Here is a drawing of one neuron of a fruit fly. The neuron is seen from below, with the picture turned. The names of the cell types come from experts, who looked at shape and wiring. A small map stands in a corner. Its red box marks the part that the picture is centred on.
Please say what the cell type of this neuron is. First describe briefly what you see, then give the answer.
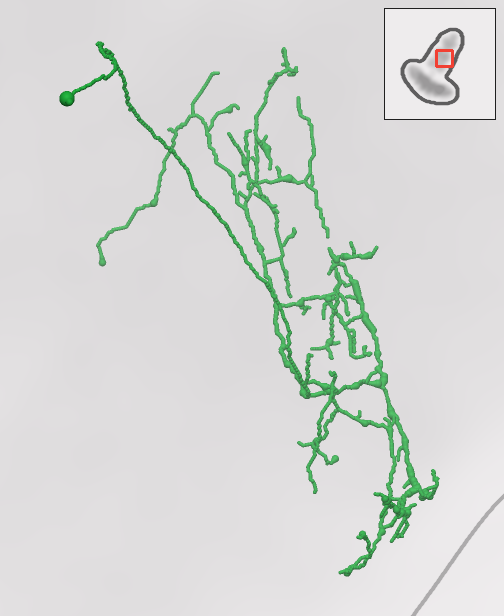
Its cell body lies at the upper left of the picture. The picture shows dozens of branch ends. This is a nerve-cord intrinsic neuron. The cell type is IN06B066.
